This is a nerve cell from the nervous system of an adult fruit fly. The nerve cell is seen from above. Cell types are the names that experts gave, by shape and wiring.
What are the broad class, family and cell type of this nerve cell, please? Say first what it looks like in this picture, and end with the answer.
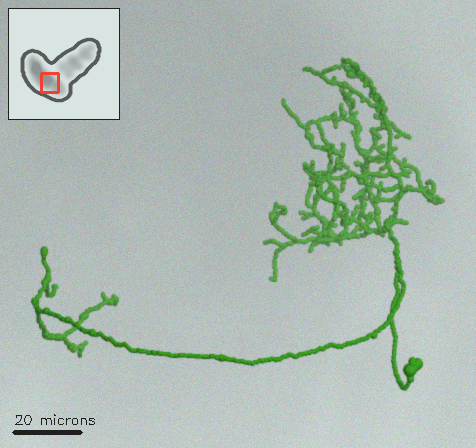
The cell body is at the lower right of the picture. By the scale bar it is about 120 microns wide in this view. Dozens of branch ends can be seen. It is a central-brain intrinsic neuron. Its family is hemilineage SLPa&l1_lateral. Its cell type is PLP037.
